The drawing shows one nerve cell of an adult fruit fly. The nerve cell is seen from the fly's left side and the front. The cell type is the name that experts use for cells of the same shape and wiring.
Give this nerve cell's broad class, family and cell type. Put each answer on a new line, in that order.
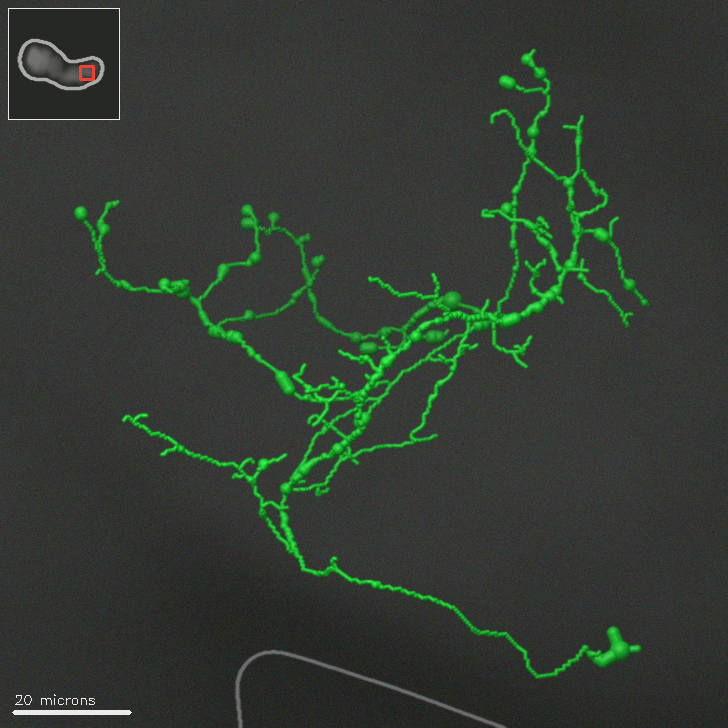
nerve-cord intrinsic neuron
hemilineage 14A
IN14A065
